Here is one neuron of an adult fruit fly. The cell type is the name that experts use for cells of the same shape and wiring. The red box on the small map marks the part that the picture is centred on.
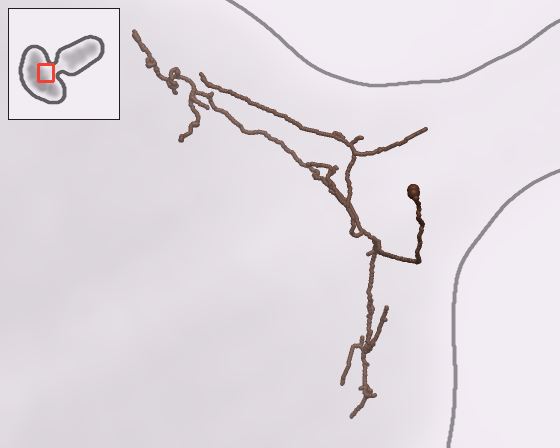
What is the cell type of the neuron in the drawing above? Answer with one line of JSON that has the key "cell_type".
{"cell_type": "GNG326"}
